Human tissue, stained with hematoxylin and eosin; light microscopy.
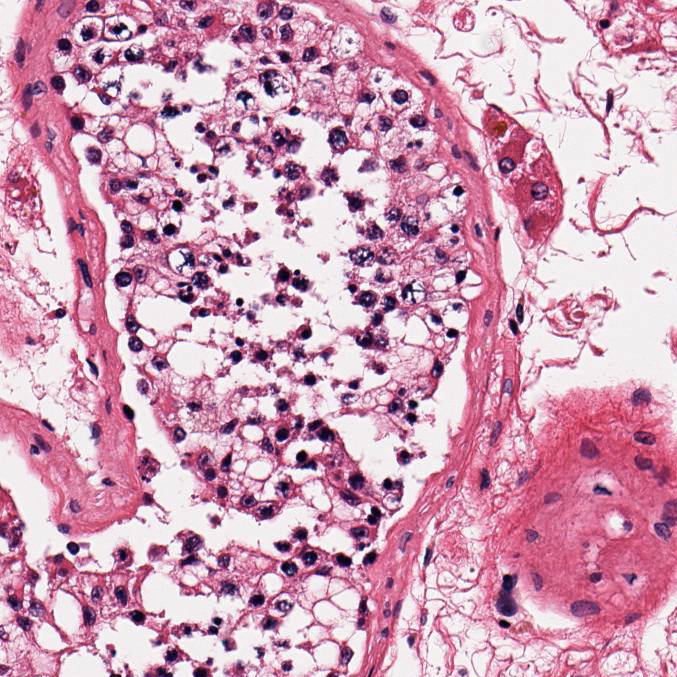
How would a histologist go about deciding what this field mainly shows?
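A seminiferous tubule dominates the field: a large rounded one fills the centre and left, part of a second the bottom left.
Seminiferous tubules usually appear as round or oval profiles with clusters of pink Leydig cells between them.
Such a cluster of polygonal cells, with abundant pink cytoplasm and round to oval nuclei, lies outside the tubules at lower right.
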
